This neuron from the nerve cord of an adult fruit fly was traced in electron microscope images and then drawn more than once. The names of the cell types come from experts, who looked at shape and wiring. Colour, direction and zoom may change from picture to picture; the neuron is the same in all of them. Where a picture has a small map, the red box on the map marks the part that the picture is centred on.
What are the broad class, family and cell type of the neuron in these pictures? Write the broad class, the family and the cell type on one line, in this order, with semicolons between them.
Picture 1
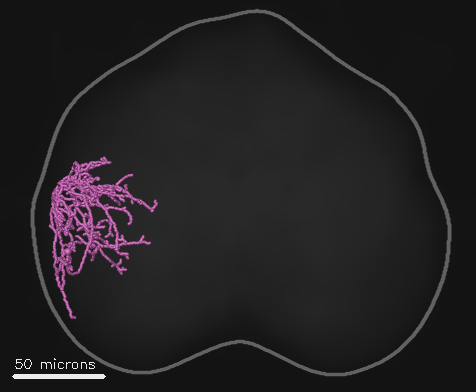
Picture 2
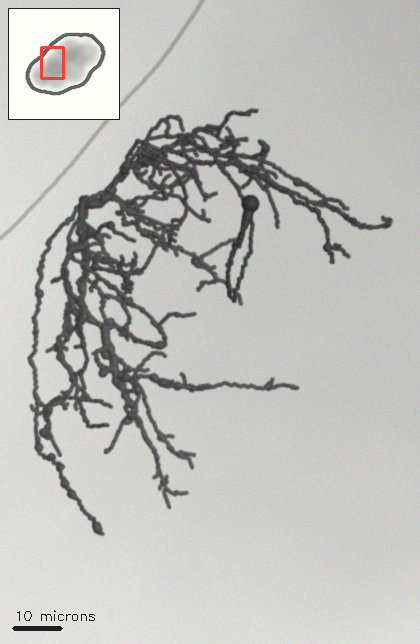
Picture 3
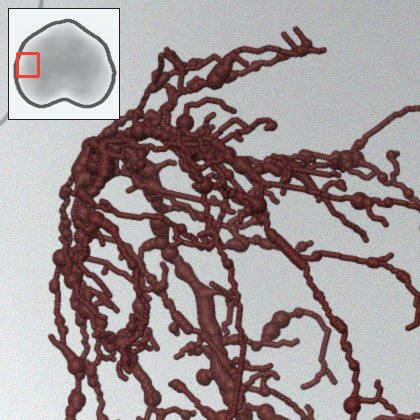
nerve-cord intrinsic neuron; hemilineage 08A; IN08A026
